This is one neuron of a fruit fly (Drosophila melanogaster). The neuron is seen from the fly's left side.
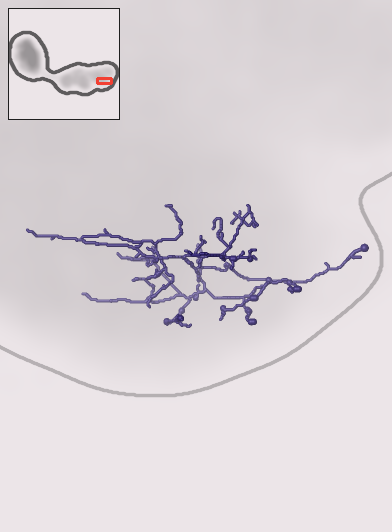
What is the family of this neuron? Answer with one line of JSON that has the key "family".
{"family": "hemilineage 01B"}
